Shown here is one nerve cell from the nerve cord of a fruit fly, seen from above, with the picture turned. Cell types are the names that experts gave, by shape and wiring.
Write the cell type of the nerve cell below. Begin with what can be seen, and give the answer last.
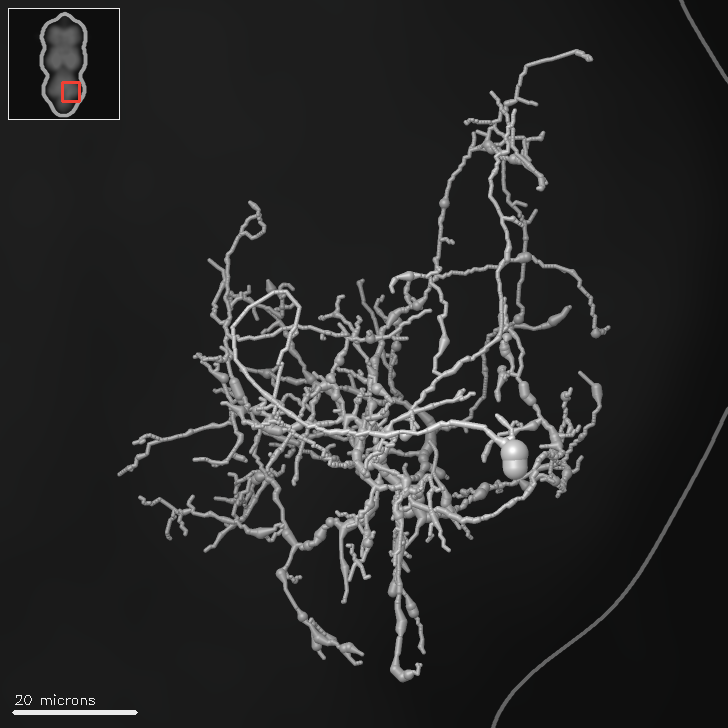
From top to bottom in the picture it spans about 100 microns. The picture shows more than a hundred branch ends. This is a nerve-cord intrinsic neuron. The cell type is IN03A041.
